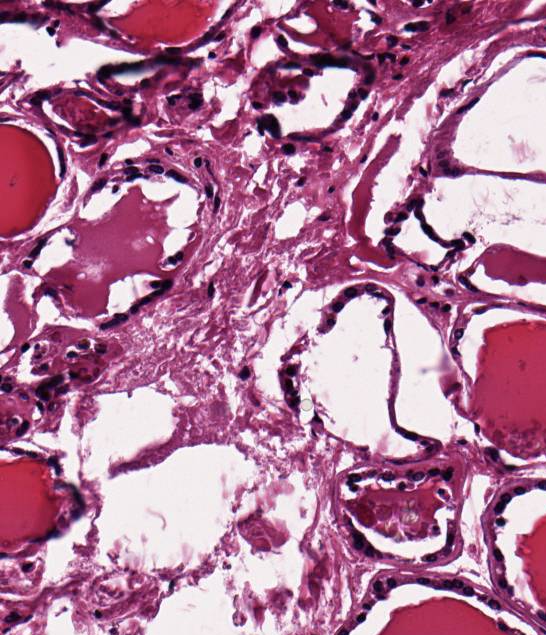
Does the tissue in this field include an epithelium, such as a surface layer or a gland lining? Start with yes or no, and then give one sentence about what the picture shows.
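Yes. The follicles are lined by a single layer of flattened to low cuboidal epithelial cells.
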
